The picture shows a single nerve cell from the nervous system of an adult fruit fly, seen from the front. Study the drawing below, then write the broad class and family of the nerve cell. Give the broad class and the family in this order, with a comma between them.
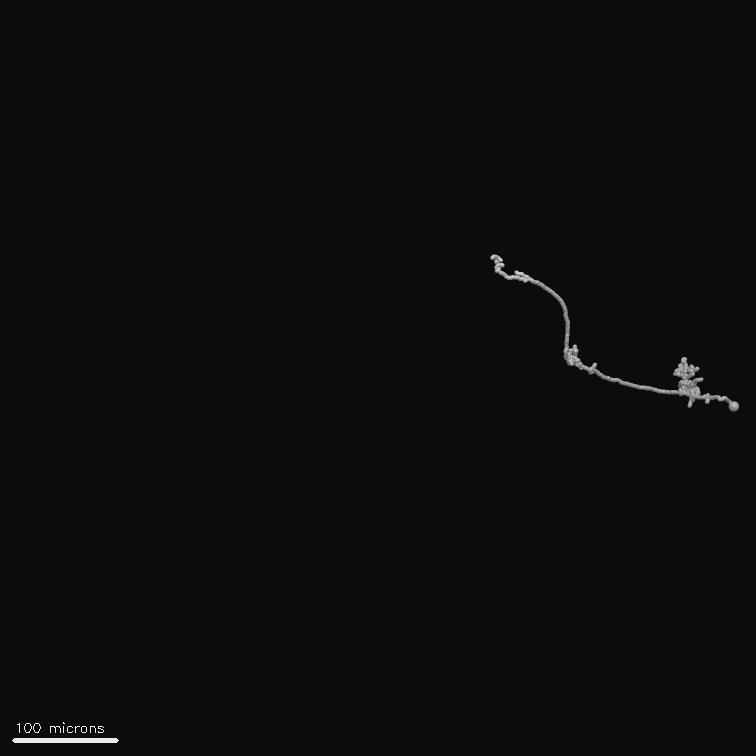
visual projection neuron, MeTu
